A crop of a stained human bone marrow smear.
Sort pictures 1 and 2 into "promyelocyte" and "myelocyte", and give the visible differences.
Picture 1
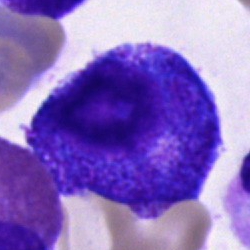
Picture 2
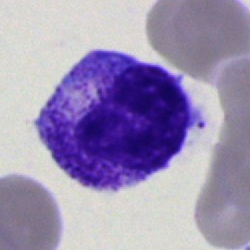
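Promyelocyte in picture 1; myelocyte in picture 2. Outline: promyelocyte broadly rounded yet somewhat angular and polygonal; myelocyte somewhat angular, with a corner at the upper left. Promyelocyte edge fuzzy, tiny granules jutting out along the margin.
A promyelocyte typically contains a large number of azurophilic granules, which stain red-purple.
Promyelocyte nucleus: the darkest, nuclear region sits toward the upper left, with a paler purple patch in its middle. Myelocyte chromatin dark purple and coarsely clumped, paler patches between the clumps; no distinct nucleolus seen.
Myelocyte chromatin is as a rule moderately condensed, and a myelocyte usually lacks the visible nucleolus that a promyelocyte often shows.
Myelocyte cytoplasm purple, mainly on the left and lower side of the nucleus, with a paler patch at the upper left beside it.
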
